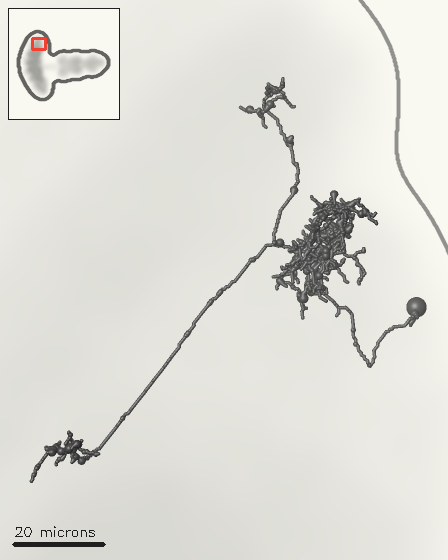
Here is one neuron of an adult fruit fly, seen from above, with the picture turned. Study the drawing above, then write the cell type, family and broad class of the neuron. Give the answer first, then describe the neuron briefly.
Its cell type is Tlp13. Its family is Tlp. Its broad class is optic-lobe intrinsic neuron. The cell body is on the right of the picture. By the scale bar it is about 90 microns tall in this view. Dozens of branch ends can be seen.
